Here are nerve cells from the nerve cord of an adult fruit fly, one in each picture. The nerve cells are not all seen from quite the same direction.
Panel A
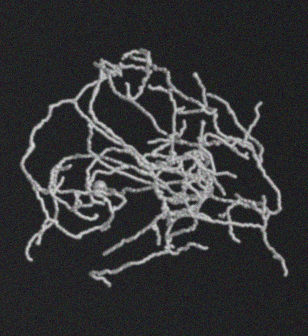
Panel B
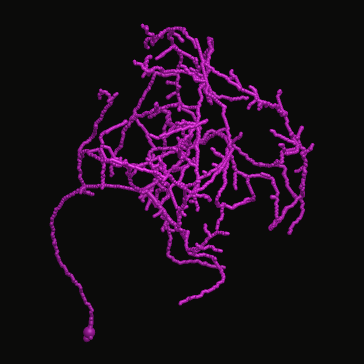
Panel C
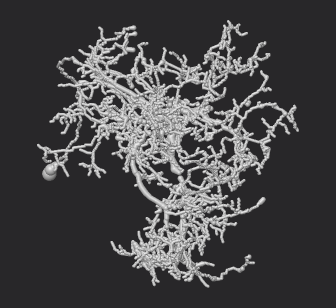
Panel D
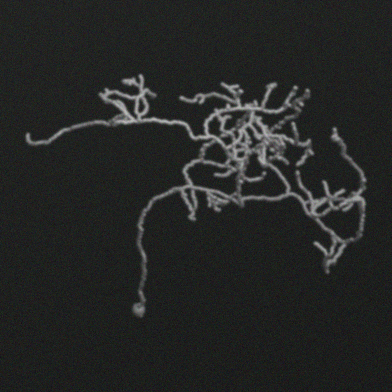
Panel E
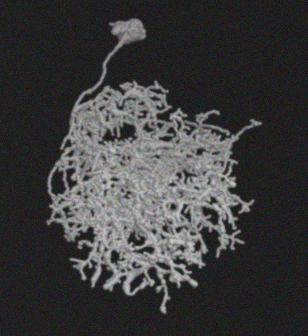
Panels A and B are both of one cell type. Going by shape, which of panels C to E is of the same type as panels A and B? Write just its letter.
D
